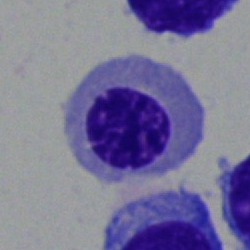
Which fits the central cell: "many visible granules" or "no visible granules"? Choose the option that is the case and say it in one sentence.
The cytoplasm of this cell holds no visible granules.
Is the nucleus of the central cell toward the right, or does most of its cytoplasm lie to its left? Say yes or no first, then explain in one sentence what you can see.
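No. The nucleus sits slightly toward the left side of the cell.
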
